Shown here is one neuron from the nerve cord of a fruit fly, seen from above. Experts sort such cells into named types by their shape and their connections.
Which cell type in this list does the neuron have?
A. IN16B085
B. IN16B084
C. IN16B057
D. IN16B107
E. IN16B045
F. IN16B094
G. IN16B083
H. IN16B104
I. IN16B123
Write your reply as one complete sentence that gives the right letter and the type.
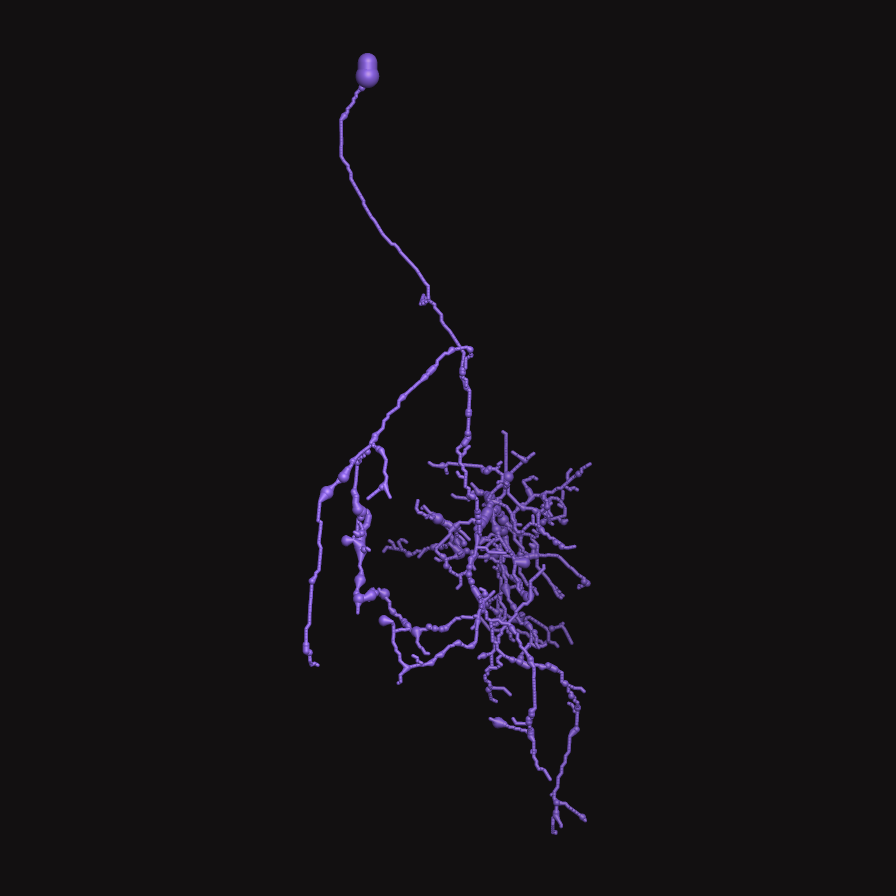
For the neuron, the cell type is IN16B123, which is option I.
